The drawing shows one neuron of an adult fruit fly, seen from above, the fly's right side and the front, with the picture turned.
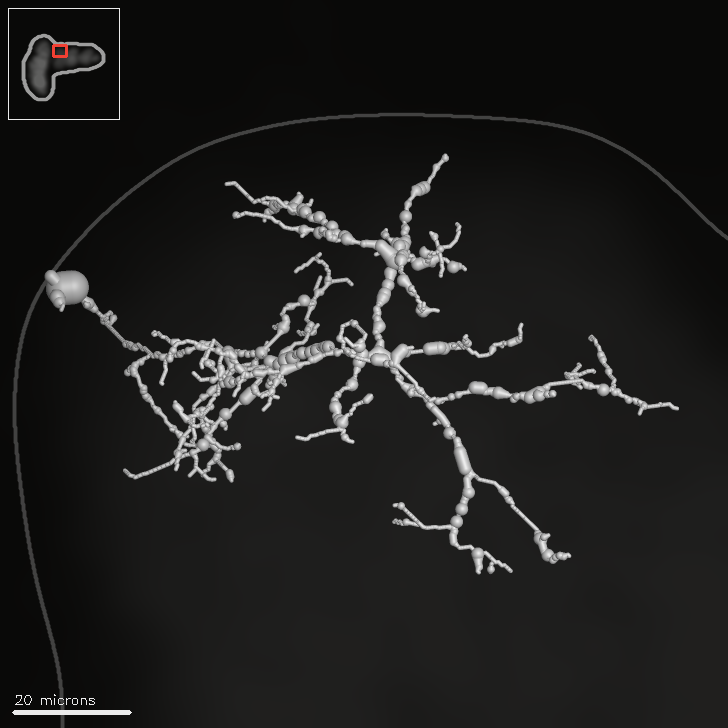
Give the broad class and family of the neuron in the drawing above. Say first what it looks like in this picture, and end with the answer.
Its cell body lies on the left of the picture. By the scale bar it is about 110 microns wide in this view. The picture shows dozens of branch ends. Its broad class is nerve-cord intrinsic neuron. Its family is hemilineage 13A.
